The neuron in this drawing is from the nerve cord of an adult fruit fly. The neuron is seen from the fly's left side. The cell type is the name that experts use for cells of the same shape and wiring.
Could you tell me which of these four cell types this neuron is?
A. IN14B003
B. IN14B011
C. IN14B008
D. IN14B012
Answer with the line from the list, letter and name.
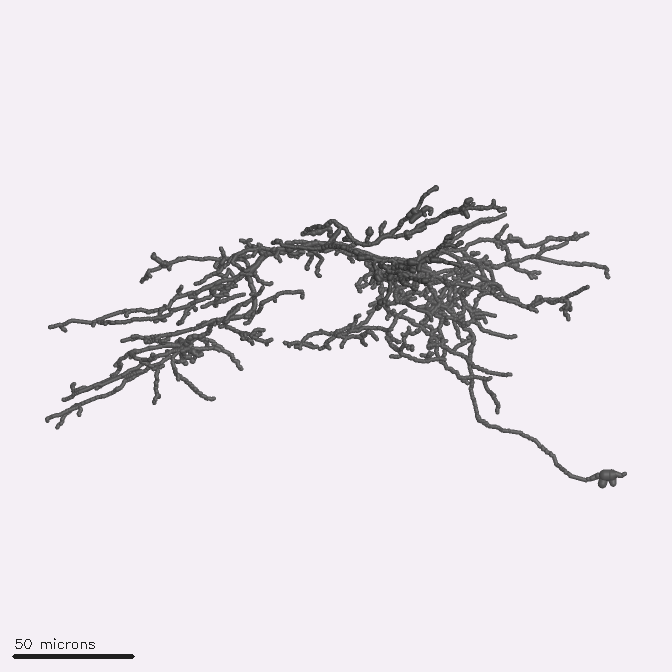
A. IN14B003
